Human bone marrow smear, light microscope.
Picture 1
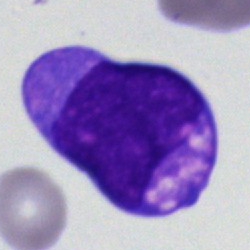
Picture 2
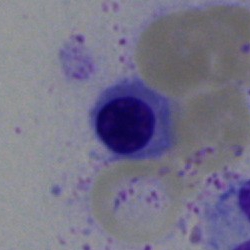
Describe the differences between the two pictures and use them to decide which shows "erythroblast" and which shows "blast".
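Of the two pictures, picture 1 holds the blast and picture 2 the erythroblast. The blast has a large nucleus that fills most of the cell, with dark purple chromatin that is finely textured rather than coarsely clumped. The erythroblast's chromatin is dense and dark purple throughout the nucleus, and no nucleoli can be seen.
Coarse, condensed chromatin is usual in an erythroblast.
In outline, the blast is irregular, with a rounded bulge of cytoplasm at the upper left, while the erythroblast is somewhat angular rather than smoothly round. A cluster of small, round, clear vacuoles lies in the blast's cytoplasm at the lower right. The erythroblast's cytoplasm is blue and contains no granules, and its rim is wider on the right side of the nucleus than on the left. Red cells lie near the blast at the lower left and upper right without touching it.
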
